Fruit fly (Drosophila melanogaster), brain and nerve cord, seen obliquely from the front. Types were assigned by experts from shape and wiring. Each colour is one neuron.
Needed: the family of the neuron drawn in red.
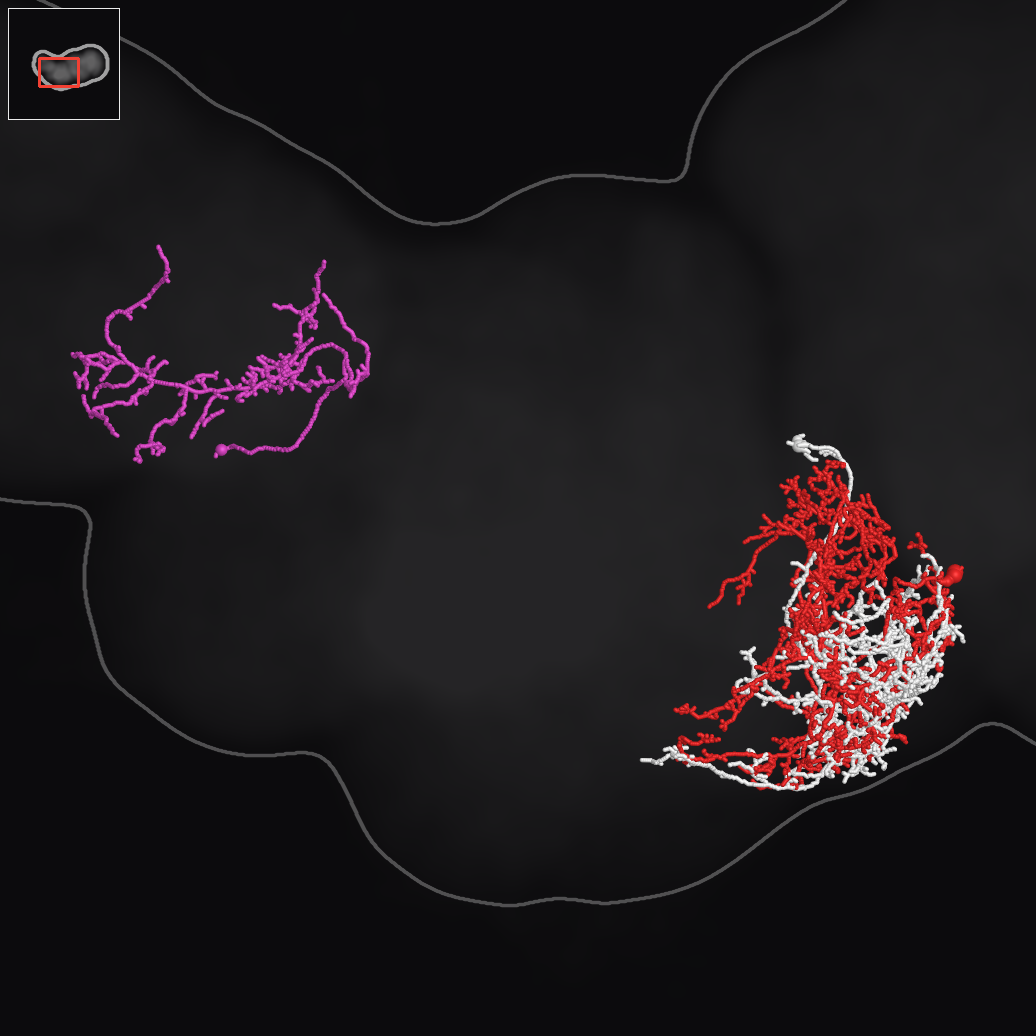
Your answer: hemilineage 17A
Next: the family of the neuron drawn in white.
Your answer: hemilineage 19A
